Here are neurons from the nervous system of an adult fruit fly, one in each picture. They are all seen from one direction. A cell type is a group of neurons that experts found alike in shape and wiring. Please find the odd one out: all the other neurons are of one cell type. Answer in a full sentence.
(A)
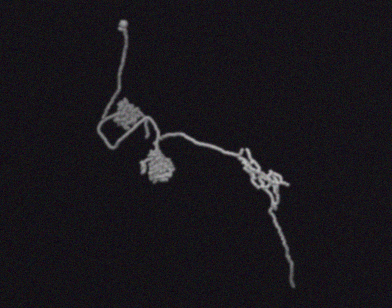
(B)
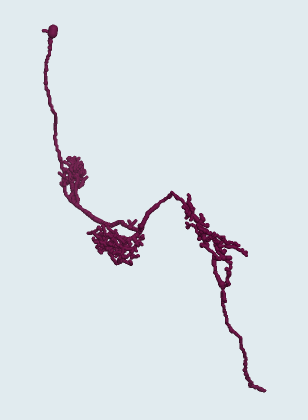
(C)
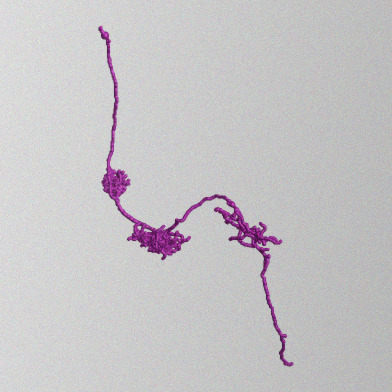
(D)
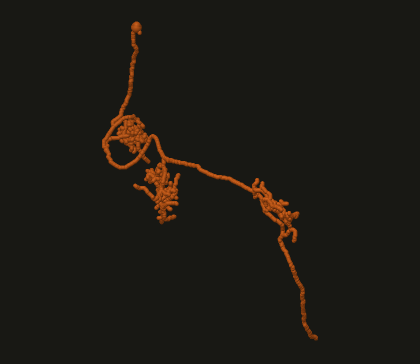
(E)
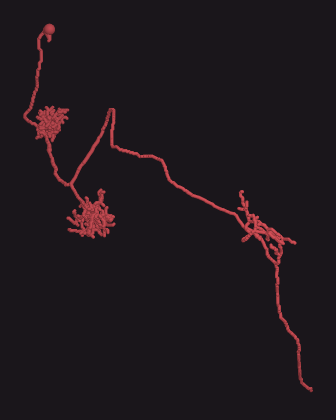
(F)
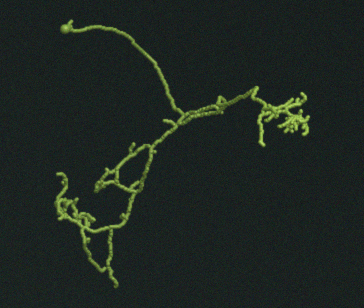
Picture F is the odd one out.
